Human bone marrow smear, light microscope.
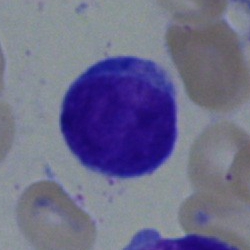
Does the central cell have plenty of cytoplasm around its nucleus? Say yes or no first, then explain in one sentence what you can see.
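No. Any cytoplasm is at most a very thin rim that is hard to tell apart from the nucleus.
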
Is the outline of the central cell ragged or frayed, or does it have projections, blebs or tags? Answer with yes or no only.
No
